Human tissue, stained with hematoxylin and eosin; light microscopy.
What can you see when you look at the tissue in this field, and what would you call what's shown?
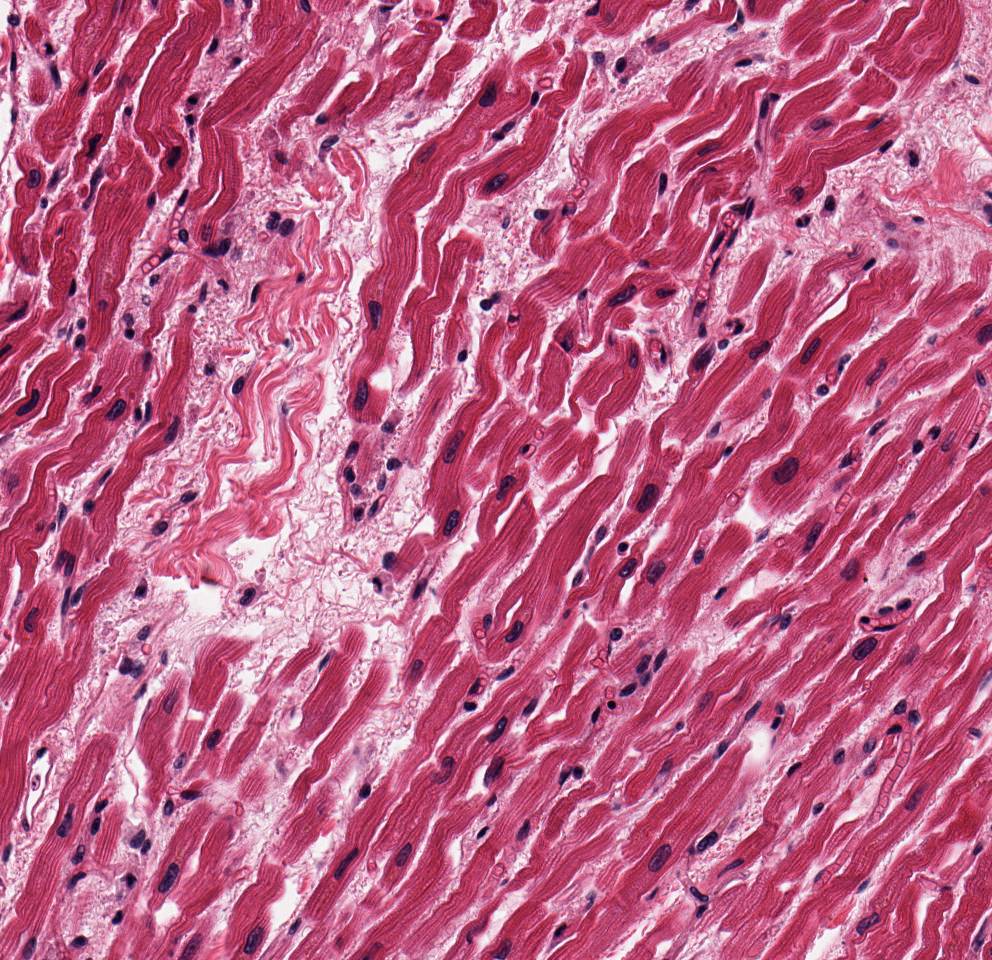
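Long cardiac muscle fibres cross the field diagonally from lower left to upper right, branching and joining neighbouring fibres rather than running as separate cylinders. Pale, loose, wispy stroma widens between the fibre bundles in the upper left and centre. Thin-walled capillaries with red blood cells in single file lie between the fibres. This is the atrial appendage of the heart.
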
